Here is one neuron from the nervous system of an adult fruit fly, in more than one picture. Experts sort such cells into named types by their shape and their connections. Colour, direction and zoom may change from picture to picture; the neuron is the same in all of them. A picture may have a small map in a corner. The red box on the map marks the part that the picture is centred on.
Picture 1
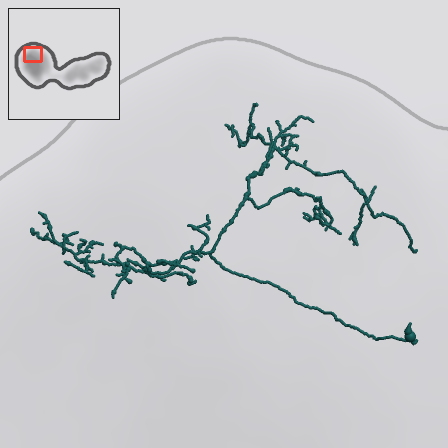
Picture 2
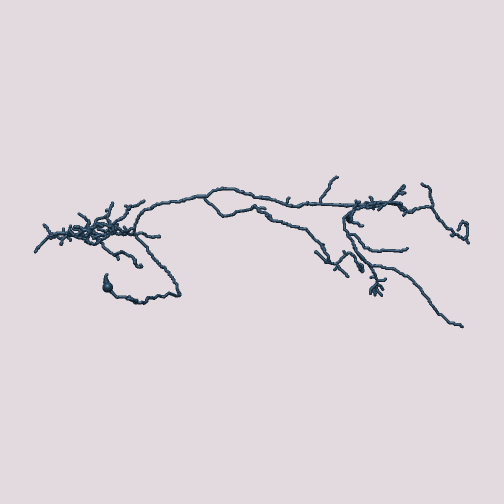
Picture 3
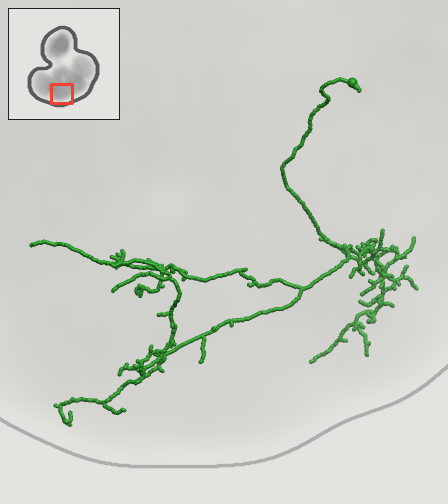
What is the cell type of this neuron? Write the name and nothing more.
SMP410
